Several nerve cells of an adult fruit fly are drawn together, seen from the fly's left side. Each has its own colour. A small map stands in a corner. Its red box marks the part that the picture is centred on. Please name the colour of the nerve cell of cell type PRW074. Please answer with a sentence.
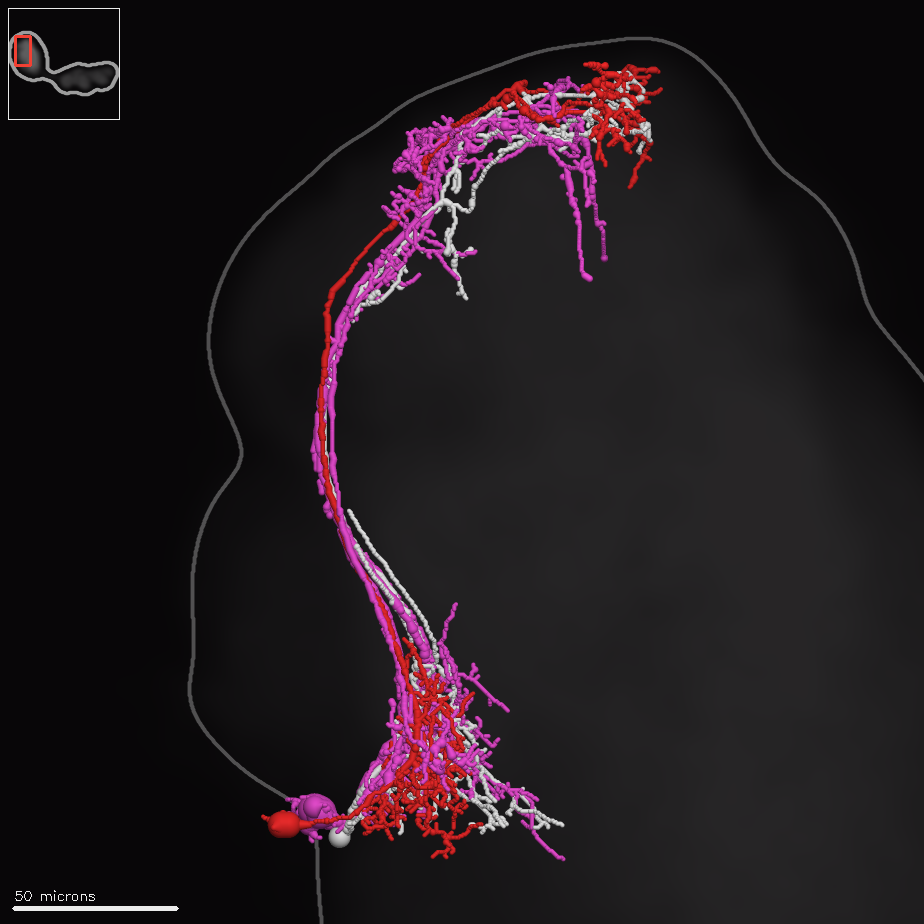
The colour is white.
